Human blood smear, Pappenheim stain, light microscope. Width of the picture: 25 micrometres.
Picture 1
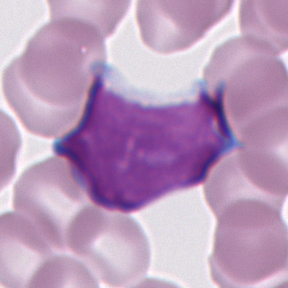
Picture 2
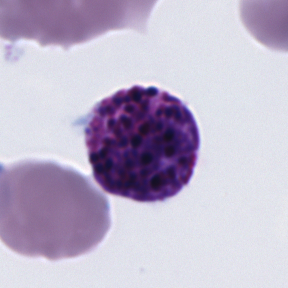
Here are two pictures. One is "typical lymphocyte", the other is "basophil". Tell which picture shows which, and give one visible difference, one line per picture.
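Picture 1 – typical lymphocyte. No granules are seen in the cytoplasm.
Picture 2 – basophil. The cell is packed with many coarse granules.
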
